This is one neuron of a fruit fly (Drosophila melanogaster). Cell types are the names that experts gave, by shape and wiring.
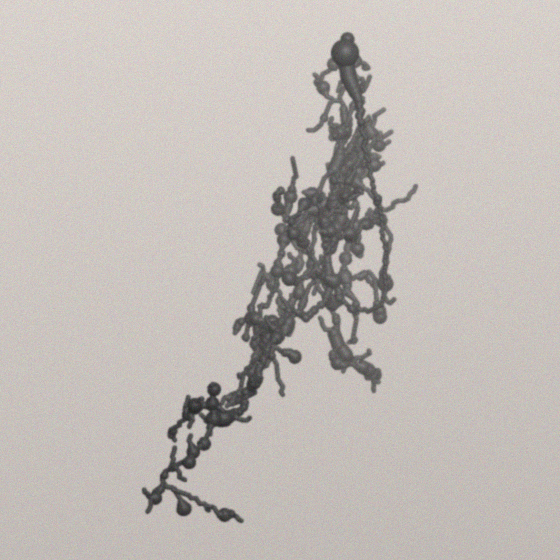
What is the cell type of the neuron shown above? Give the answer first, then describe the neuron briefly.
Its cell type is GNG238. This is a central-brain intrinsic neuron. The cell body is at the top of the picture. Dozens of branch ends can be seen.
